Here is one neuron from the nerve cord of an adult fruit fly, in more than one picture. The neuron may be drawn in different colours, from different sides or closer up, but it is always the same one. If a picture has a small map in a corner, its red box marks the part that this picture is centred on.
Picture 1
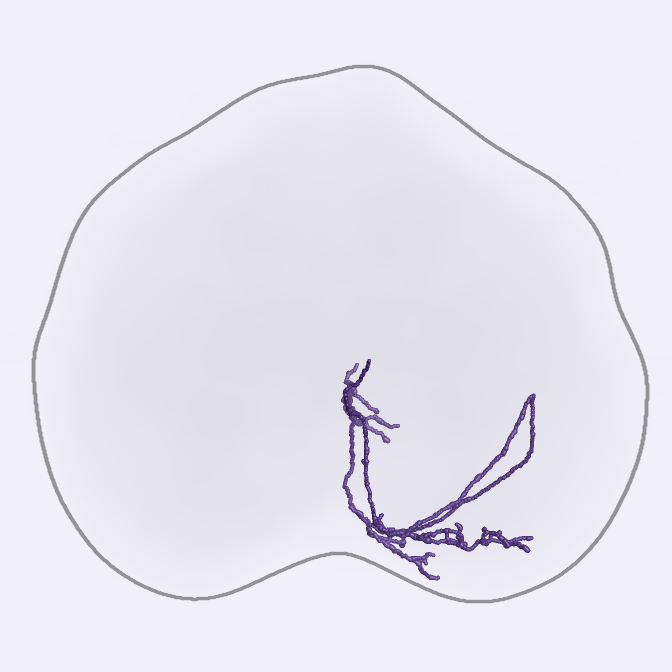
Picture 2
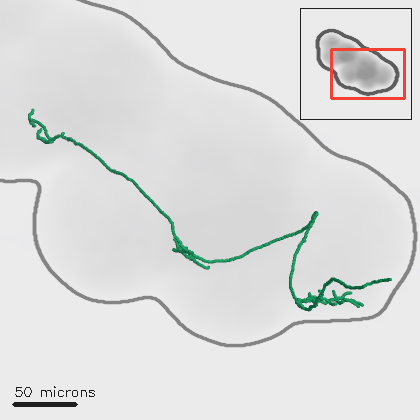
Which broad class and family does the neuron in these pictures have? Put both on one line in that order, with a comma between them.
descending neuron, DNde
